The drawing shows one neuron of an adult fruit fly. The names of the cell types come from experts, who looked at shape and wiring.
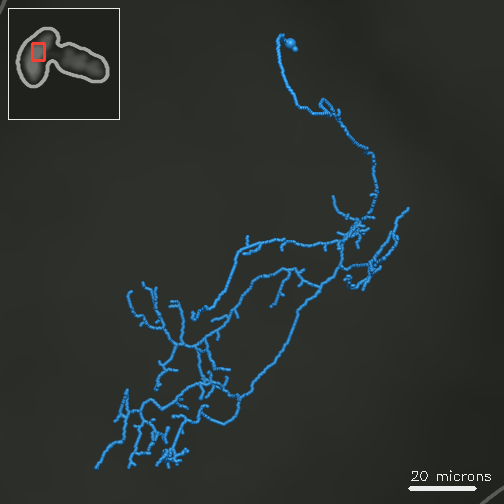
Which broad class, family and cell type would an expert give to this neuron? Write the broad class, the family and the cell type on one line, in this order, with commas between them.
central-brain intrinsic neuron, hemilineage LHa3, CB1181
